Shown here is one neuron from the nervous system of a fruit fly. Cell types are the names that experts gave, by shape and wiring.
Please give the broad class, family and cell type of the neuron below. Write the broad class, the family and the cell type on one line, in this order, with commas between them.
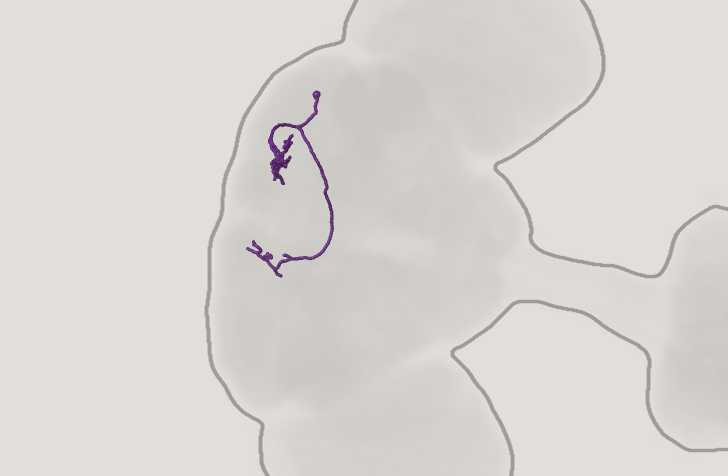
central-brain intrinsic neuron, hemilineage AOTUv4_dorsal, SIP003_b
